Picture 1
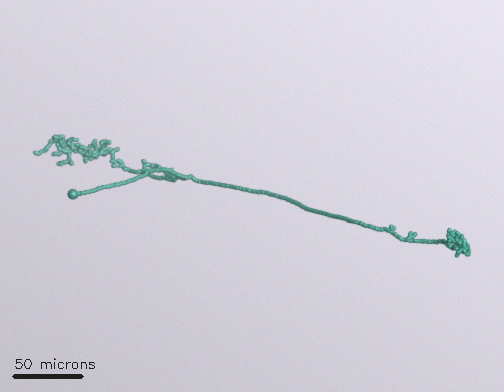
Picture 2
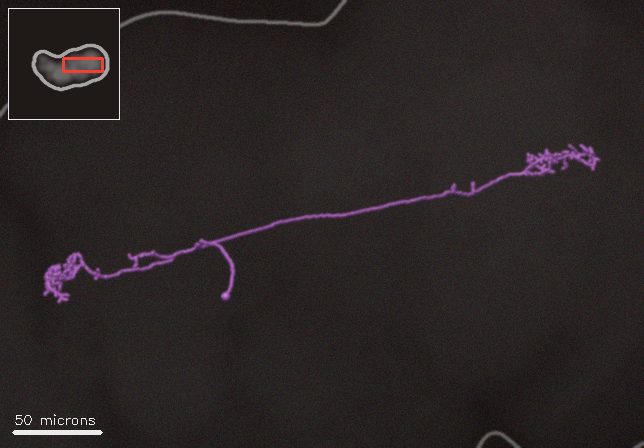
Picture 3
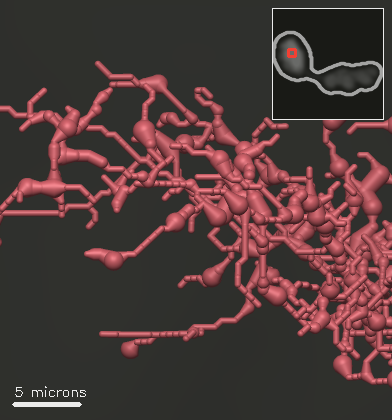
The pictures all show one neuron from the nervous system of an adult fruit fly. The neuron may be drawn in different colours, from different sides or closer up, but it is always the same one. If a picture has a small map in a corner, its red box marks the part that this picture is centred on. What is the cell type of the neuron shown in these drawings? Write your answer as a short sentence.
The cell type is CB0346.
